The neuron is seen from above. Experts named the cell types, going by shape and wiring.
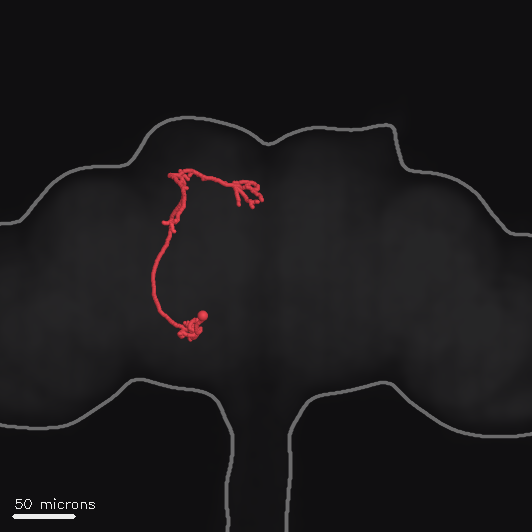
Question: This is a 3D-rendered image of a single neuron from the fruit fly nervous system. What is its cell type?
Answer: KCa'b'-ap2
